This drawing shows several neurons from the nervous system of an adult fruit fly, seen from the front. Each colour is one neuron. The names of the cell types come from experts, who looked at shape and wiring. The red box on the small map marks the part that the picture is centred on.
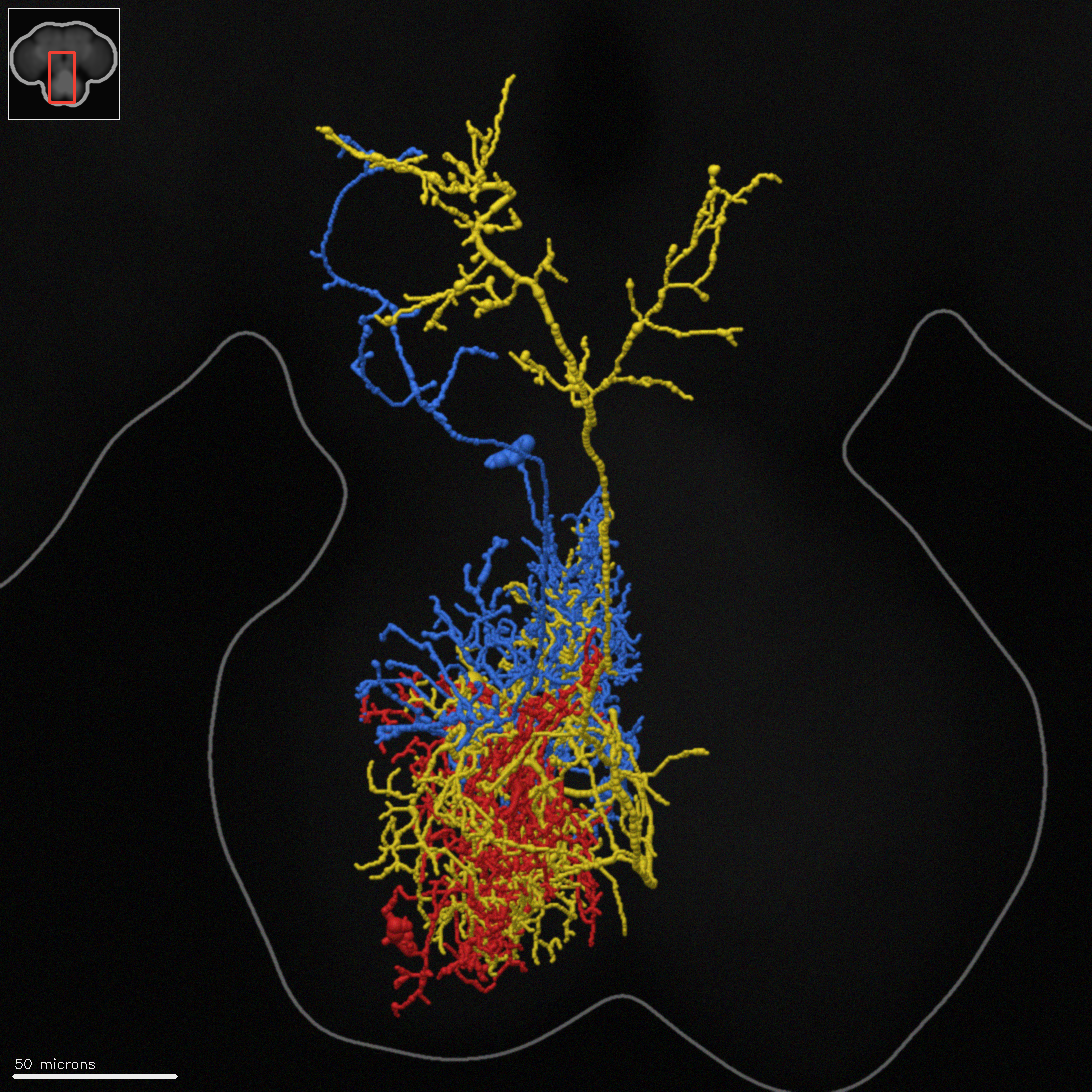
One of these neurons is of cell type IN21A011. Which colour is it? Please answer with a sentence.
The colour is red.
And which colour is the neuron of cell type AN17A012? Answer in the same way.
The colour is yellow.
